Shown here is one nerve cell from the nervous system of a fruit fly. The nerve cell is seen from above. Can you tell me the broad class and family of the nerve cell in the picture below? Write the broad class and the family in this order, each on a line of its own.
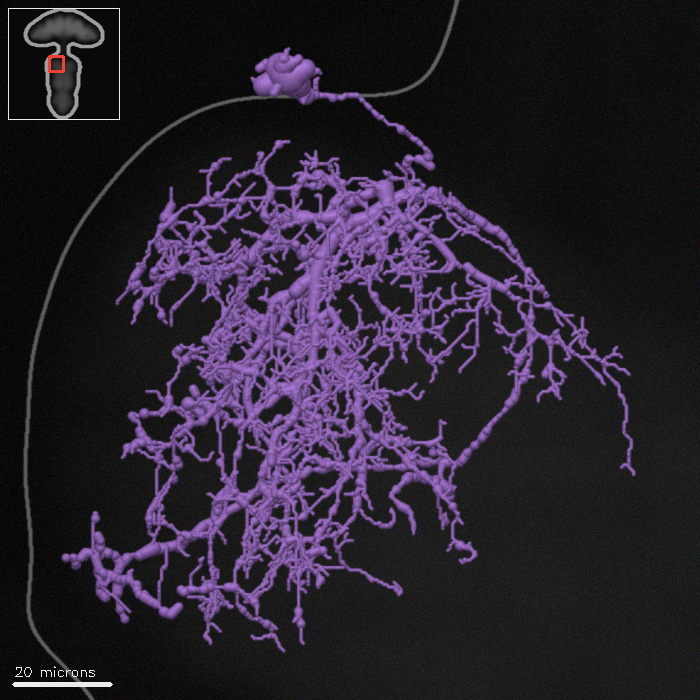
nerve-cord intrinsic neuron
hemilineage 09A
